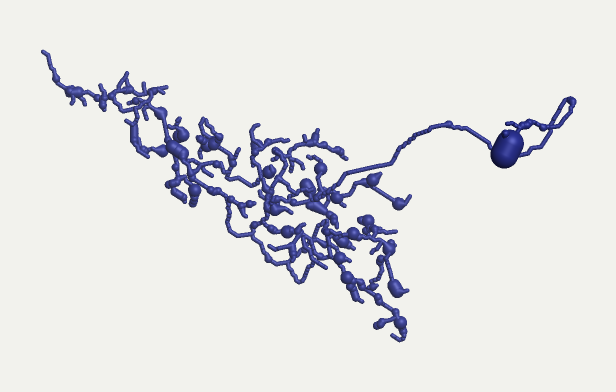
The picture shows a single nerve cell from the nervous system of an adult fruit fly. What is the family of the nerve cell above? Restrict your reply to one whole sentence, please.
Family Dm is where this nerve cell is grouped.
